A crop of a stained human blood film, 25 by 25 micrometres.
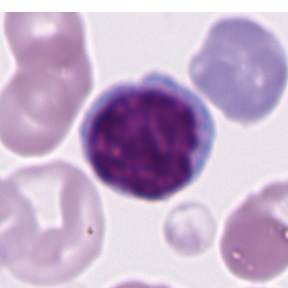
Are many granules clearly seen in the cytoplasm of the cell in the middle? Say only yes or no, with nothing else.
No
